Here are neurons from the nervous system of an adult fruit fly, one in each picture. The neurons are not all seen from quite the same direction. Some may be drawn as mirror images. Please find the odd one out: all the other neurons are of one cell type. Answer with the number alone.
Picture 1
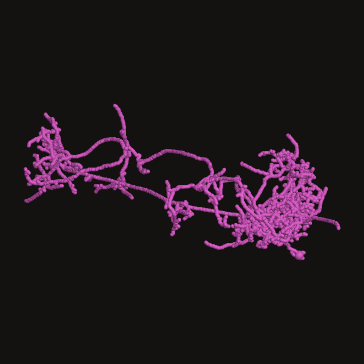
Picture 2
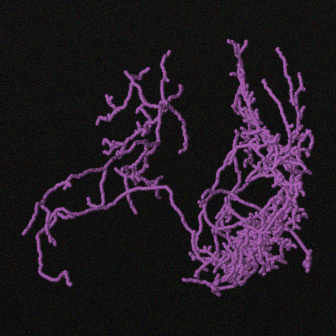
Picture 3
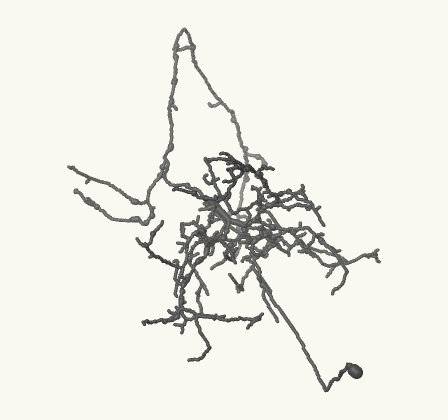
3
